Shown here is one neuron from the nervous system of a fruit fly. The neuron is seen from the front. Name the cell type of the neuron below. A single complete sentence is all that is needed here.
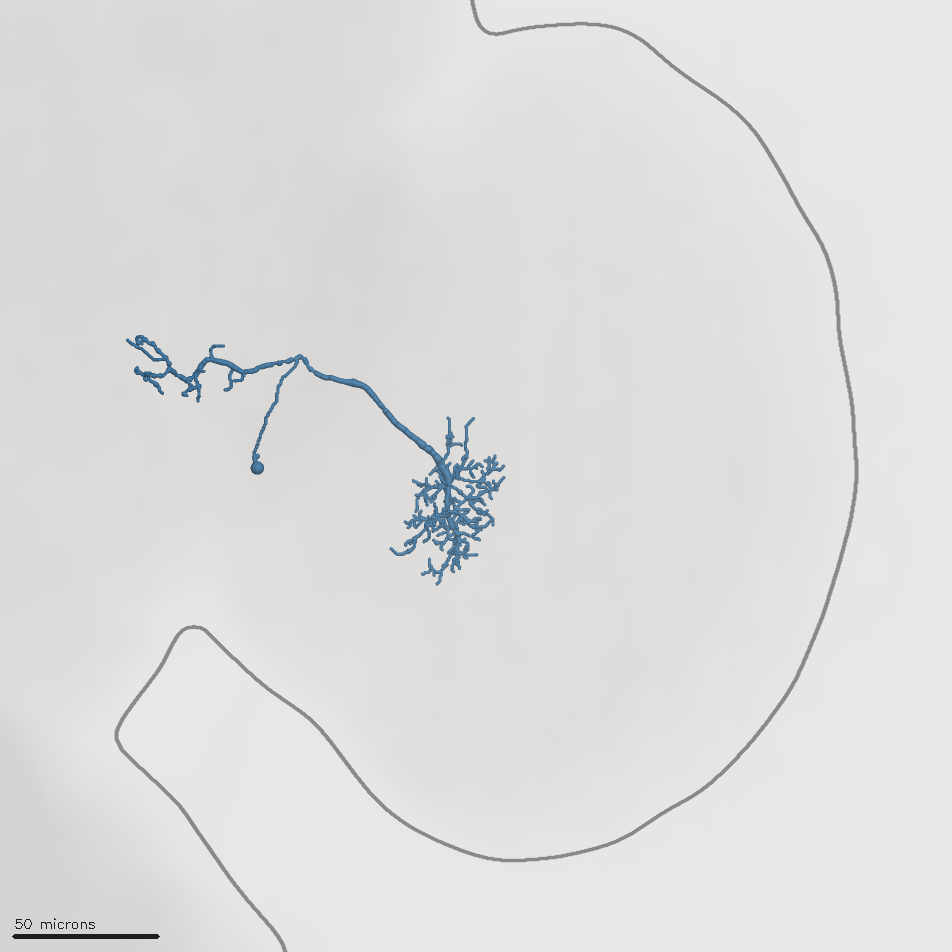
Classified by cell type, this neuron is LC4.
